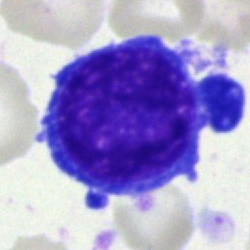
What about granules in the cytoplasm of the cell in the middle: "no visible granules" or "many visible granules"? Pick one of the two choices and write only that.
No visible granules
